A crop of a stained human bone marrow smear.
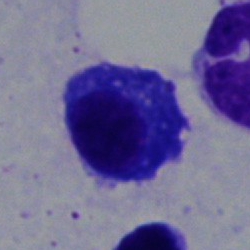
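Plasma cell in a stained human bone marrow smear. Its nuclear chromatin is dense and stains very dark purple-blue. Deep blue cytoplasm forms a rim around the nucleus, widest on its upper and right side, with several small pale spots scattered toward the upper right. Small bleb-like knobs project from the right edge of the cell.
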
